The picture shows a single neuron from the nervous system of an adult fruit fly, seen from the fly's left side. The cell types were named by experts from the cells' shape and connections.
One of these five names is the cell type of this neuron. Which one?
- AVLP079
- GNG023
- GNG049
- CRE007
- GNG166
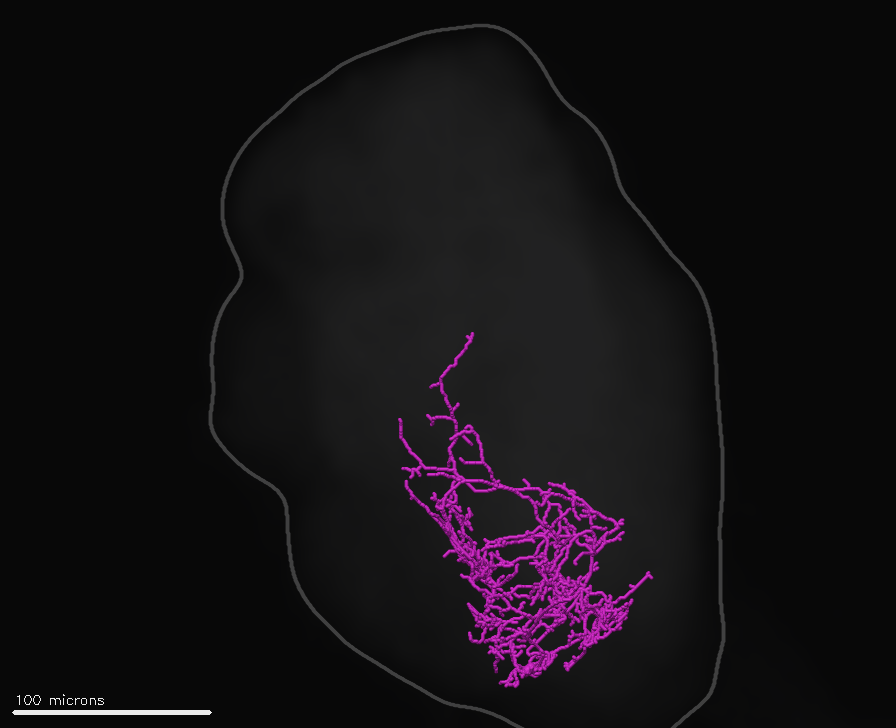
GNG166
